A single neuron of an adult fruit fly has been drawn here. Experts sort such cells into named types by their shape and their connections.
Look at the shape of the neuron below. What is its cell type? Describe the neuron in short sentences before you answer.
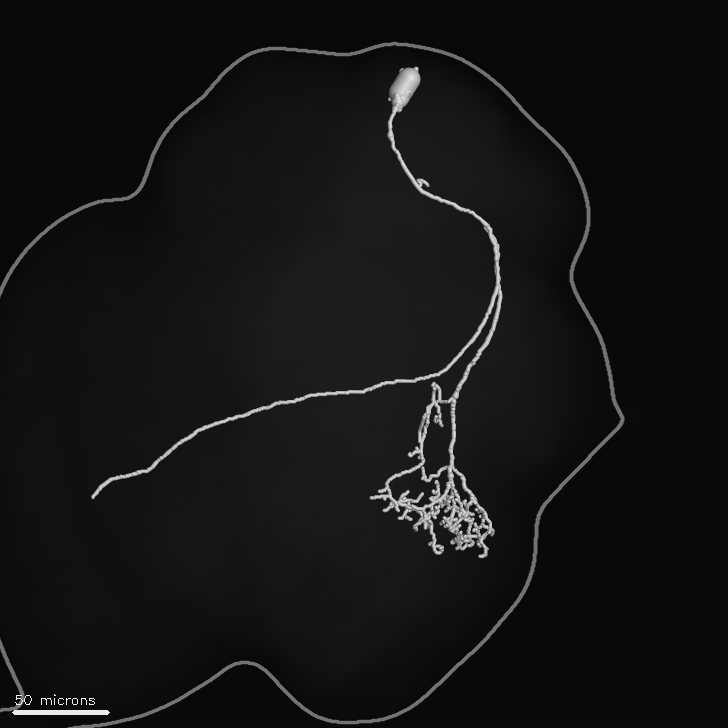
By the scale bar it is about 250 microns tall in this view. In this view it is about as wide as it is tall. The cell type is DMS.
